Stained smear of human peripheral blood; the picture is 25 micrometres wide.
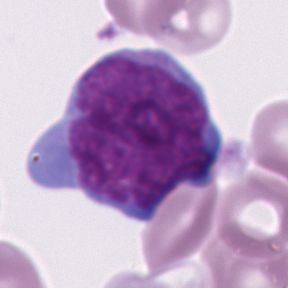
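Myeloblast at the centre, with an irregular outline: a rounded bulge of cytoplasm projects to the left, and apart from that the cytoplasm is only a narrow rim around the nucleus. That nucleus is about 13 micrometres across and fills about 70% of the cell's area. It stains reddish purple, and the chromatin is fine and granular, spread fairly evenly through it.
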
